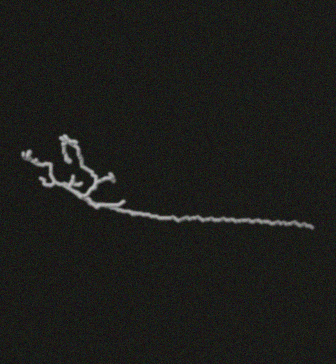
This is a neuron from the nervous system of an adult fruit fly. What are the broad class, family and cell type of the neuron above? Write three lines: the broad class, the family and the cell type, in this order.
sensory neuron entering the nerve cord
class mechanosensory tactile
SNta25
